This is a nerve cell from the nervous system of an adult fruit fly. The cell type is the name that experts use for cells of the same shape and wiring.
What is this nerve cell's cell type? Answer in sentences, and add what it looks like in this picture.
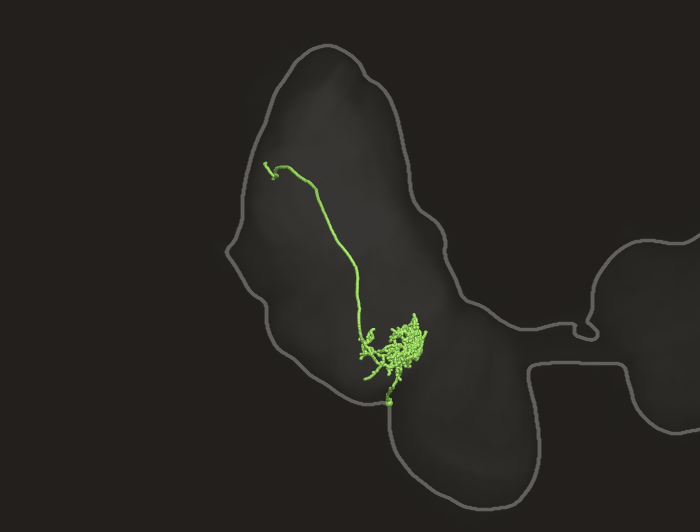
The cell type is CB2049. This is a central-brain intrinsic neuron. It is in the brain and does not reach the nerve cord. Its cell body lies at the bottom of the picture.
